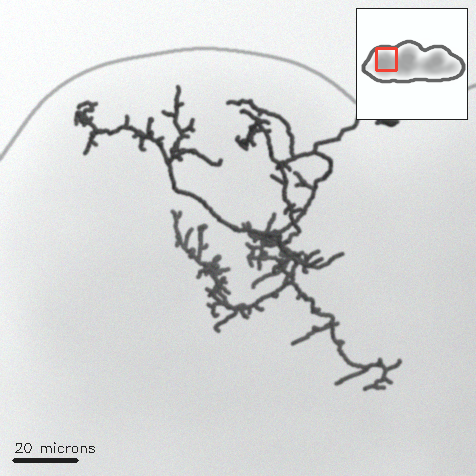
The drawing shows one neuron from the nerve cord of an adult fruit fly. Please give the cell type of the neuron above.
IN21A096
